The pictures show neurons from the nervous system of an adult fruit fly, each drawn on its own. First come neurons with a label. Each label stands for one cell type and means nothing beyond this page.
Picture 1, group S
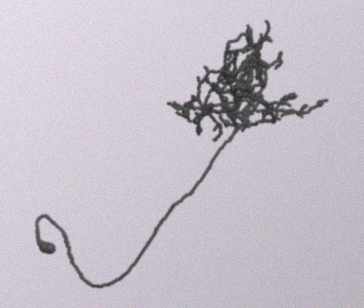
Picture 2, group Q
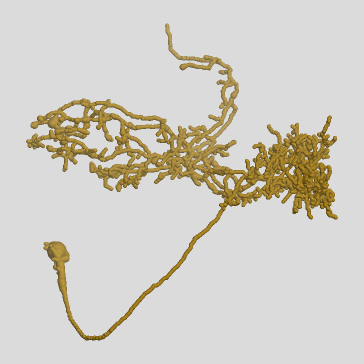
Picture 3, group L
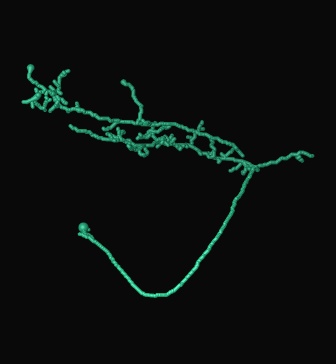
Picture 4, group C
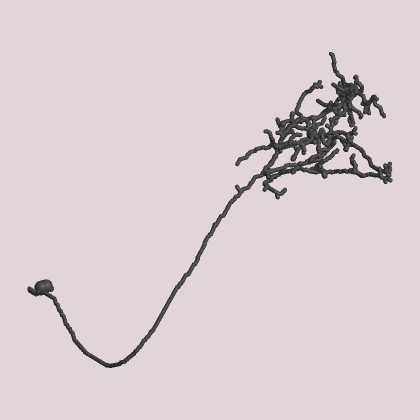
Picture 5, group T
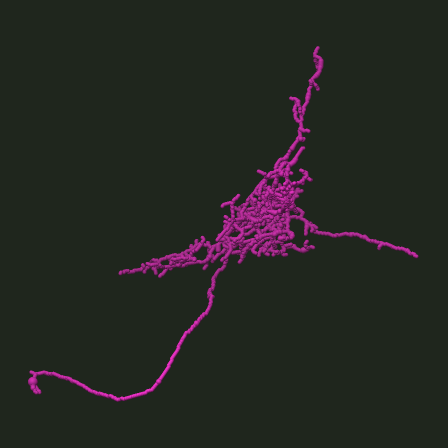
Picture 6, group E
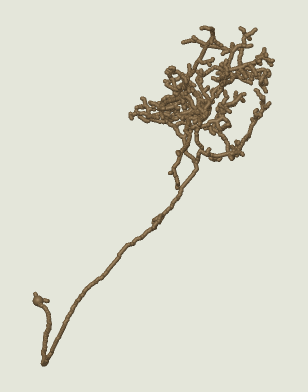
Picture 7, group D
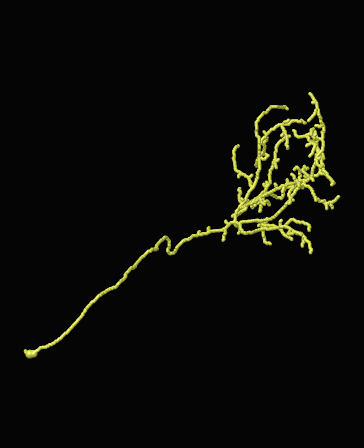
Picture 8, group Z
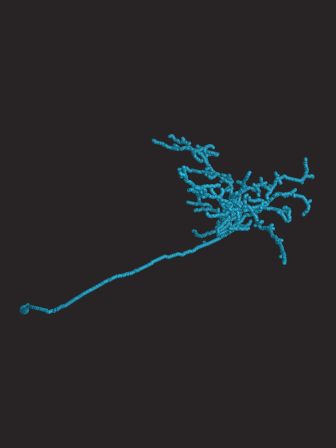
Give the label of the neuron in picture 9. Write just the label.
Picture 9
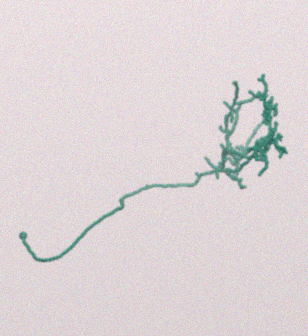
group D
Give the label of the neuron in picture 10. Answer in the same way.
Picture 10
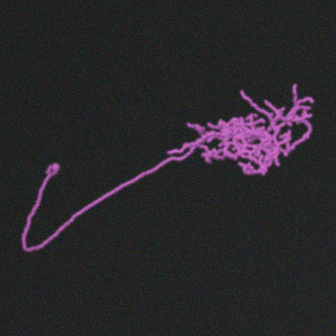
group C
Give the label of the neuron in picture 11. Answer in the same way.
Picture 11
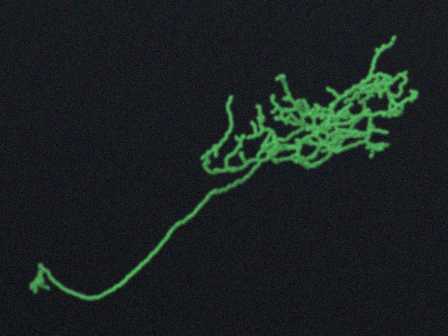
group C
